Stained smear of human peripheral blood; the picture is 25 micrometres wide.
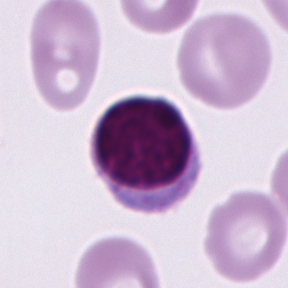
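Typical lymphocyte, the central cell in a stained smear of human peripheral blood under the light microscope. The cell outline is smooth and round, and the cell is about 10 micrometres across. The nucleus, round in outline and about 8 micrometres across, fills about 70% of the cell's area; its chromatin is coarsely clumped. Pale blue-violet cytoplasm forms a narrow crescent along the lower edge of the cell.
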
